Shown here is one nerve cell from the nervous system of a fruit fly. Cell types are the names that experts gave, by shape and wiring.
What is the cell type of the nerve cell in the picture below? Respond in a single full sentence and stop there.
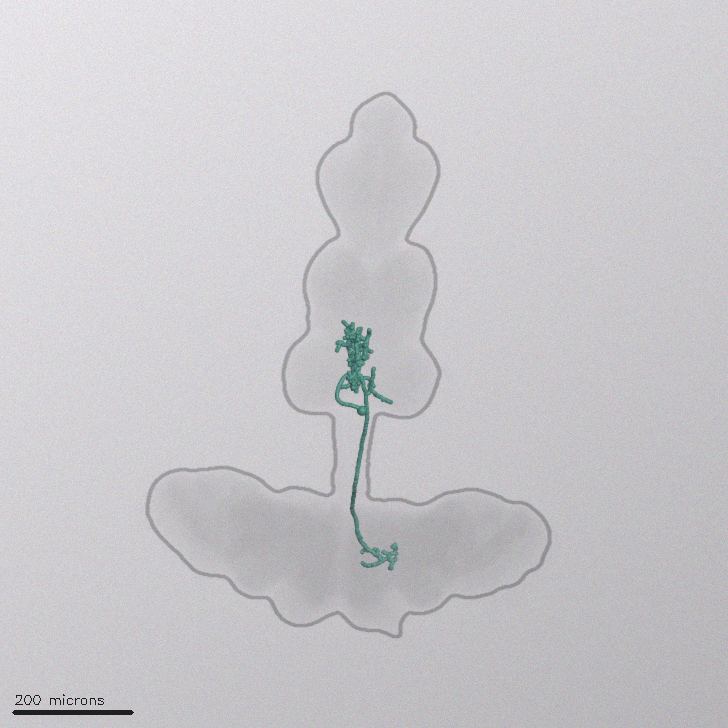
This nerve cell is classified under the cell type AN08B099_j.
